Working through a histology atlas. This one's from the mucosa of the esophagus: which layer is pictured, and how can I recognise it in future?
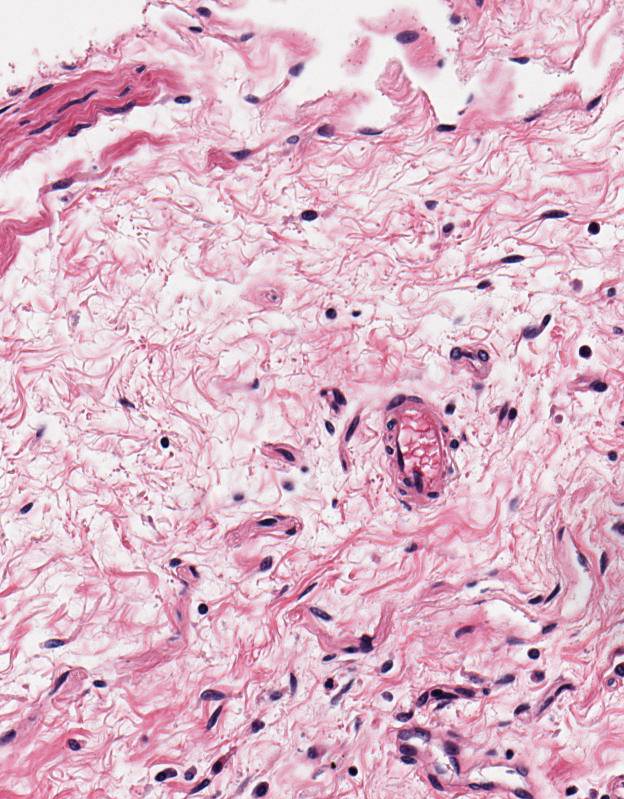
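The field shows loose connective tissue. Thin, wavy, loosely arranged pink fibres fill most of it.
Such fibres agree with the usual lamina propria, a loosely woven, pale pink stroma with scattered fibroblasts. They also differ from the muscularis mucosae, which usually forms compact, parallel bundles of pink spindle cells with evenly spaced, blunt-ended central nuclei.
Many of the scattered nuclei are dark and spindle-shaped, and they are more numerous toward the bottom than in the upper middle.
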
